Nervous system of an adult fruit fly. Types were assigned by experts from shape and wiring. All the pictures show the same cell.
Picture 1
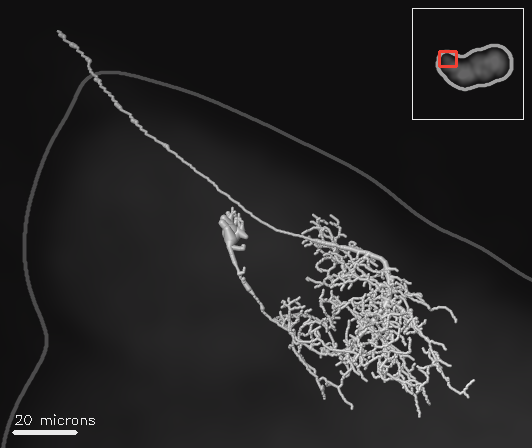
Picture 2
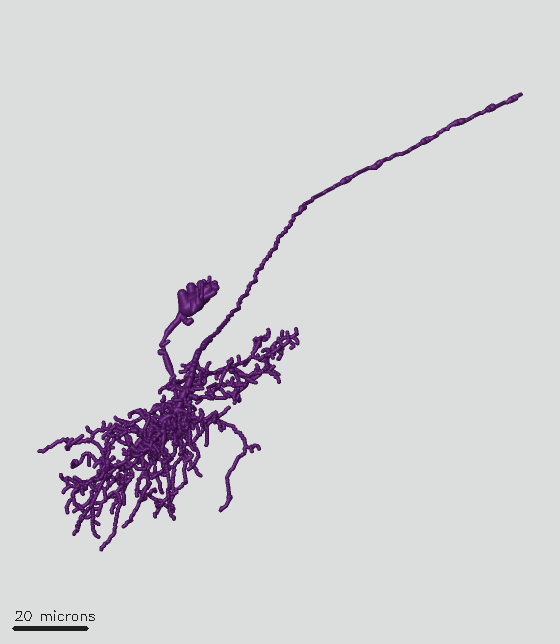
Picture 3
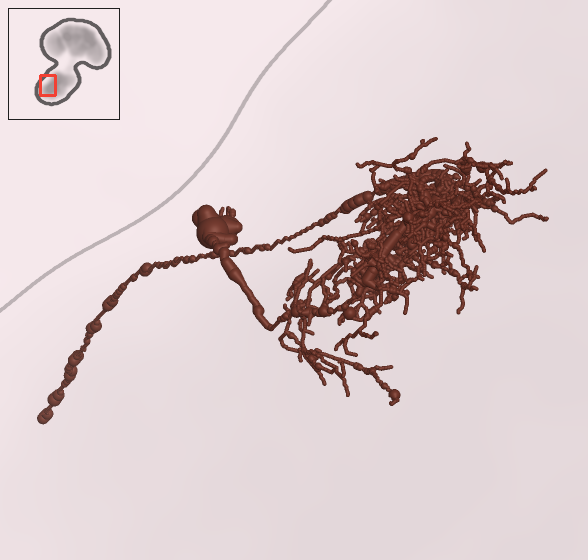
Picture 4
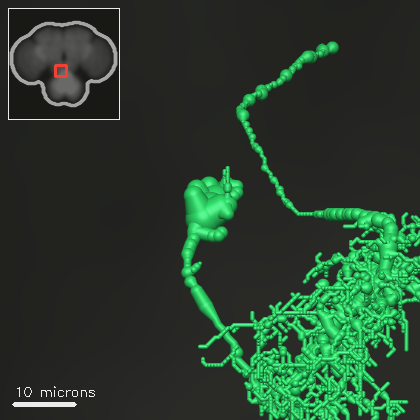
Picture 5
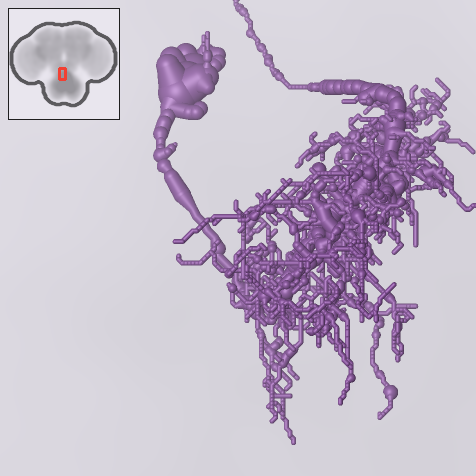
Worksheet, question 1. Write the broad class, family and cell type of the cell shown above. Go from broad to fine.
motor neuron of the nerve cord; MNad; MNad44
